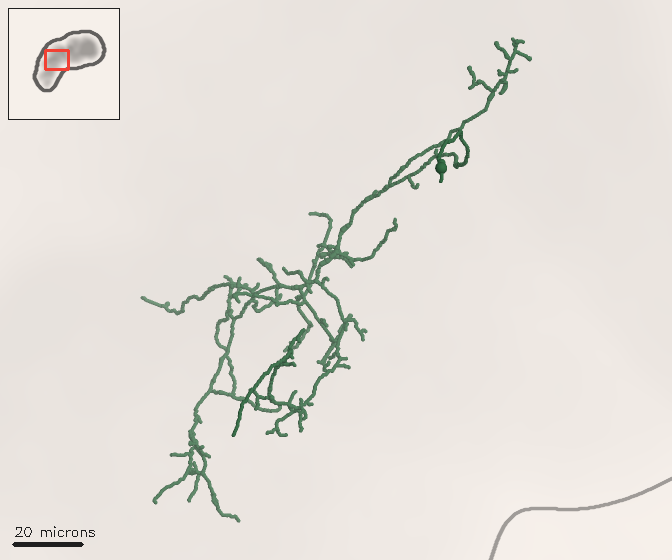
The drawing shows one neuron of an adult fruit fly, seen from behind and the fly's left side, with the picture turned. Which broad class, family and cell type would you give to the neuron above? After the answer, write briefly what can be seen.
It is a nerve-cord intrinsic neuron. Its family is hemilineage 21A. The cell type is IN21A116. By the scale bar it is about 140 microns tall in this view. The picture shows dozens of branch ends.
